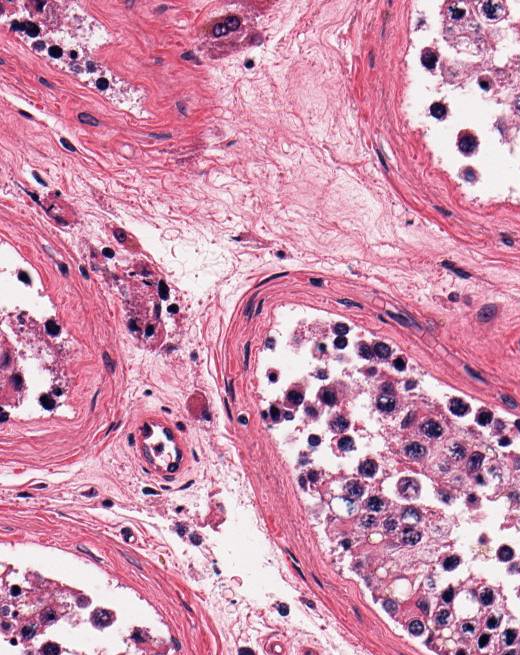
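Testis: parts of several tubules sit at the edges and corners, with a central band of stroma between them. In the lower right tubule some cells are larger, their large round nuclei showing coarse granular chromatin. Left of centre in the lower half, a small blood vessel with a round lumen lies in the stroma. No fat cells anywhere.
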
